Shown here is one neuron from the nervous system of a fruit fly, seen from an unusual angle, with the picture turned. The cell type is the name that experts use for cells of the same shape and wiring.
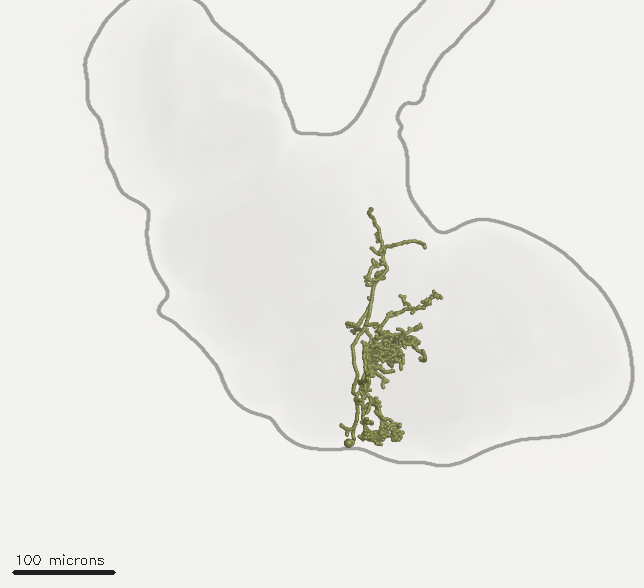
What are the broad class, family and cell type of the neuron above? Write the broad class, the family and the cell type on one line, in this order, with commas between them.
central-brain intrinsic neuron, hemilineage CREa2_ventral, LAL029_e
